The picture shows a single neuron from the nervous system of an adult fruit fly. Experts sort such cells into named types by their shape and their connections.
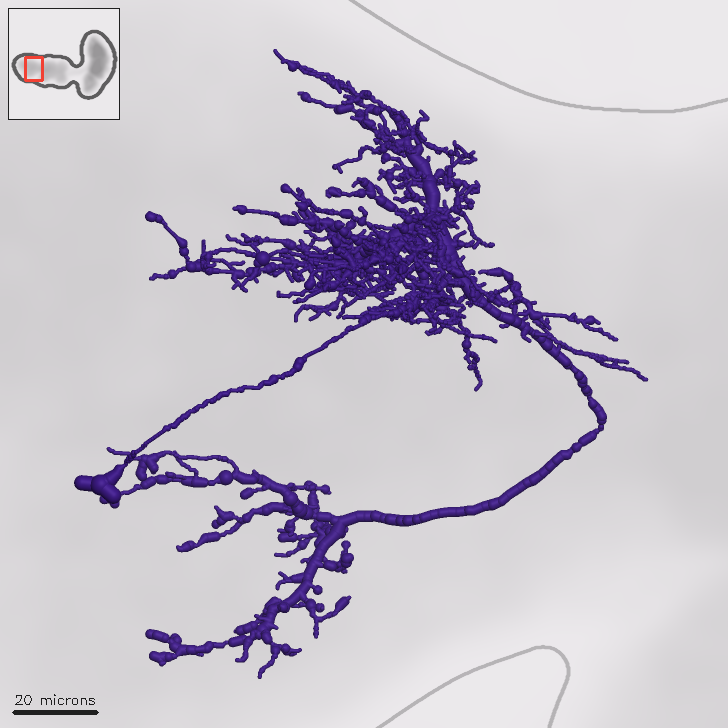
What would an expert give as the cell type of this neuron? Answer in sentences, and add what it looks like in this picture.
The cell type is LBL40. This is a nerve-cord intrinsic neuron. It is in the nerve cord and does not reach the brain. From top to bottom in the picture it spans about 150 microns. More than a hundred branch ends can be seen.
